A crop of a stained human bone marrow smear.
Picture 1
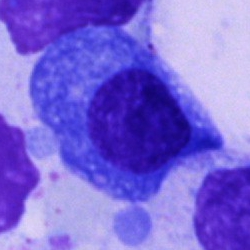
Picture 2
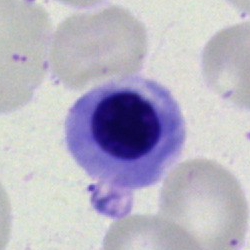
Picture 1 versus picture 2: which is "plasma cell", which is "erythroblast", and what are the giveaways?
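Picture 1 shows a plasma cell, and picture 2 shows an erythroblast. The plasma cell's outline is irregular, with a pointed cytoplasmic extension on the right, while the erythroblast's is round and smooth. The plasma cell has abundant, deep blue cytoplasm mottled with many small pale spots.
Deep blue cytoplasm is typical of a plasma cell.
The erythroblast's cytoplasm is pale blue-violet and shows no granules.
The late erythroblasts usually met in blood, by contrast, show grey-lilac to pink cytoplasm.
Both have dense chromatin, dark purple in the plasma cell and very dark purple in the erythroblast, which shows no nucleoli. The erythroblast's nucleus sits slightly toward the top of the cell.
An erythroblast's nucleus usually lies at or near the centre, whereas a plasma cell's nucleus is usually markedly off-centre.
A small round pale blue body lies just below the plasma cell.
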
